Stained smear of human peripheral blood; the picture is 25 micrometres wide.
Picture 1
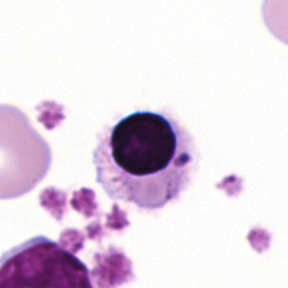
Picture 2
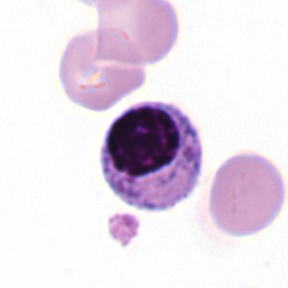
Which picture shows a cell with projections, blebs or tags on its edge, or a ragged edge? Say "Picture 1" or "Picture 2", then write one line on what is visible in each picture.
Picture 1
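Picture 1: The outer edge of the cell is irregular and frayed rather than smooth.
Picture 2: The cell has a round, smooth outline.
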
